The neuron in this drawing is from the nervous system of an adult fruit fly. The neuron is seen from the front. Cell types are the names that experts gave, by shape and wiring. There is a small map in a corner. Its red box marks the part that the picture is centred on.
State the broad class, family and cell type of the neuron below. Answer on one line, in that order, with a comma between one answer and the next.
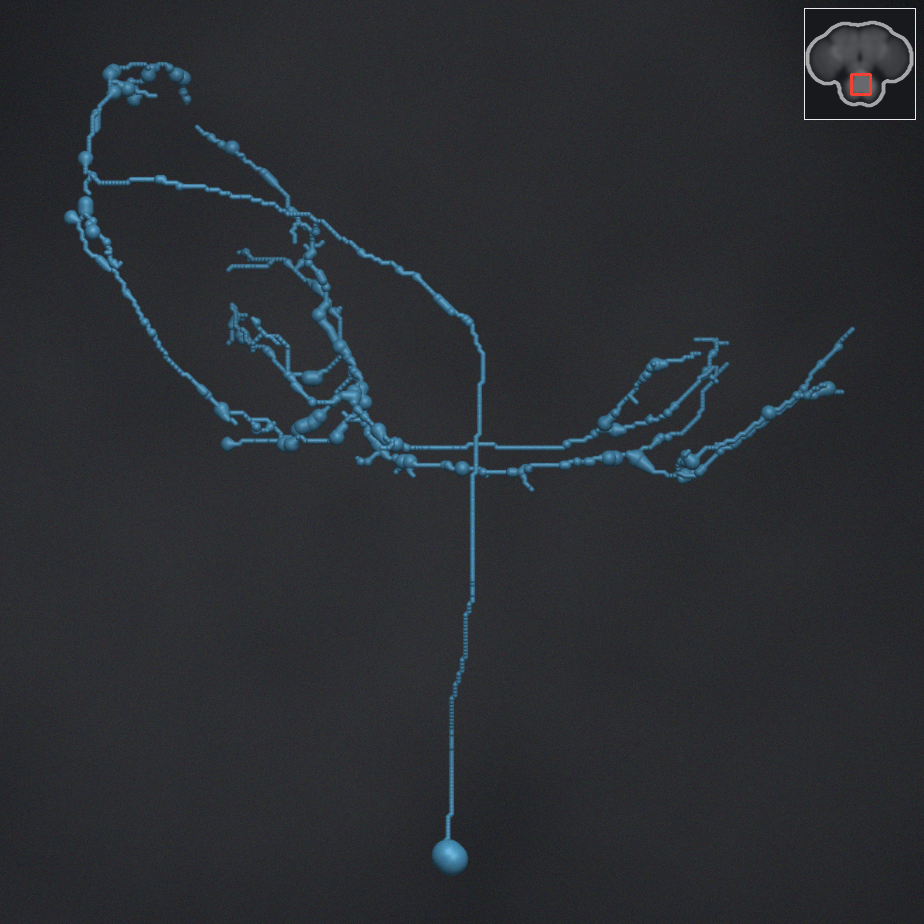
nerve-cord intrinsic neuron, hemilineage 02A, IN02A056_b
